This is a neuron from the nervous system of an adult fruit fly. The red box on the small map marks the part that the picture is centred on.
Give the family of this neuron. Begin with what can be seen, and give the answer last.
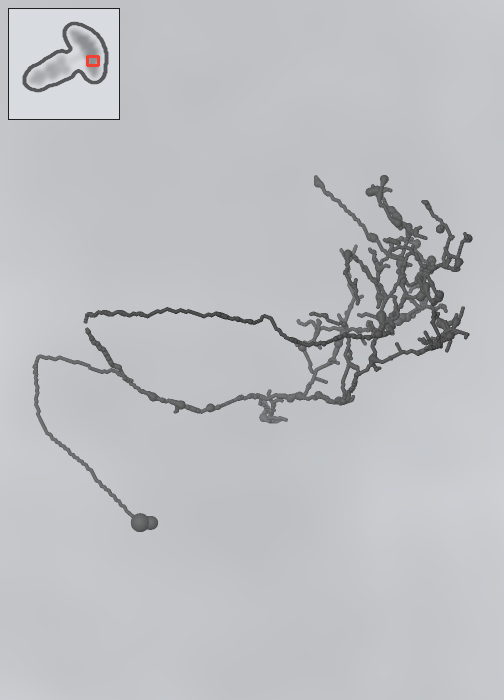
It is in the brain and does not reach the nerve cord. Its cell body lies at the lower left of the picture. Dozens of branch ends can be seen. Its broad class is central-brain intrinsic neuron. The family is hemilineage SLPp&v1_posterior.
